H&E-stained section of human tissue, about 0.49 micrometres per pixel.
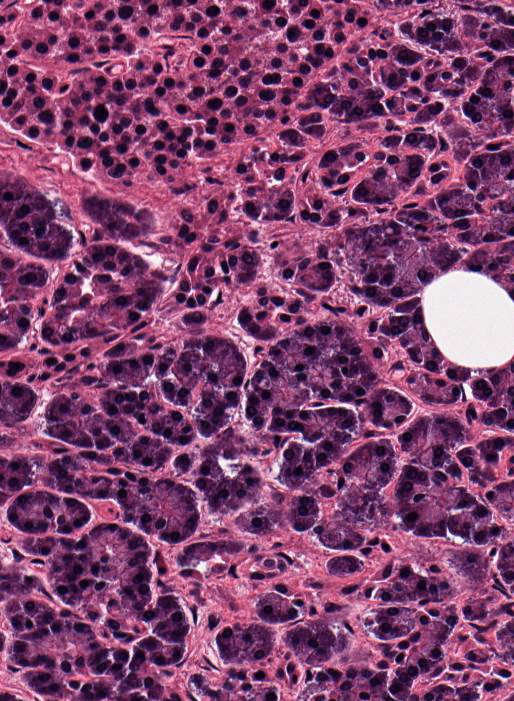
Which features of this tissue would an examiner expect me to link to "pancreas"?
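The tissue is pancreas.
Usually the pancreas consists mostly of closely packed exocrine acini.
On arrangement, small rounded nests fill the field in keeping with that, some, as in the lower middle, with cells set radially around a tiny central lumen.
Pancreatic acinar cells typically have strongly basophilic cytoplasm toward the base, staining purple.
On the cells, this agrees: they are polygonal, with granular purple cytoplasm and one round dark nucleus each. On the stroma, a fine network of pink fibrous strands separates the nests.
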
